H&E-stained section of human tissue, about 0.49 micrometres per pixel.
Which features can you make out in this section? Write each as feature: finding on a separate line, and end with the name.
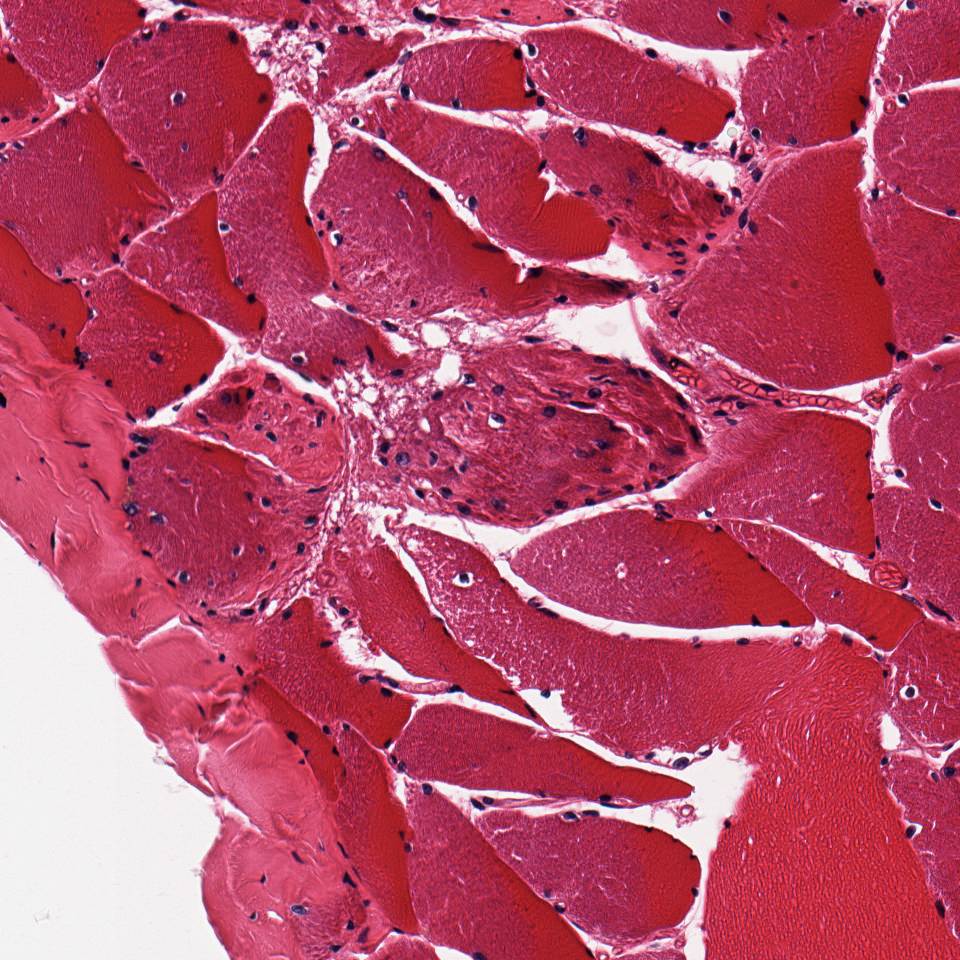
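Fibre shape: angular, polygonal, clearly varying in size
Fibre nuclei: mostly small, dark, flattened at the fibre edges
Cytoplasm: deep red with eosin
Central patch: see, between fibres near the middle, loose, pale, vacuolated material with more nuclei than elsewhere
Name: skeletal muscle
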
